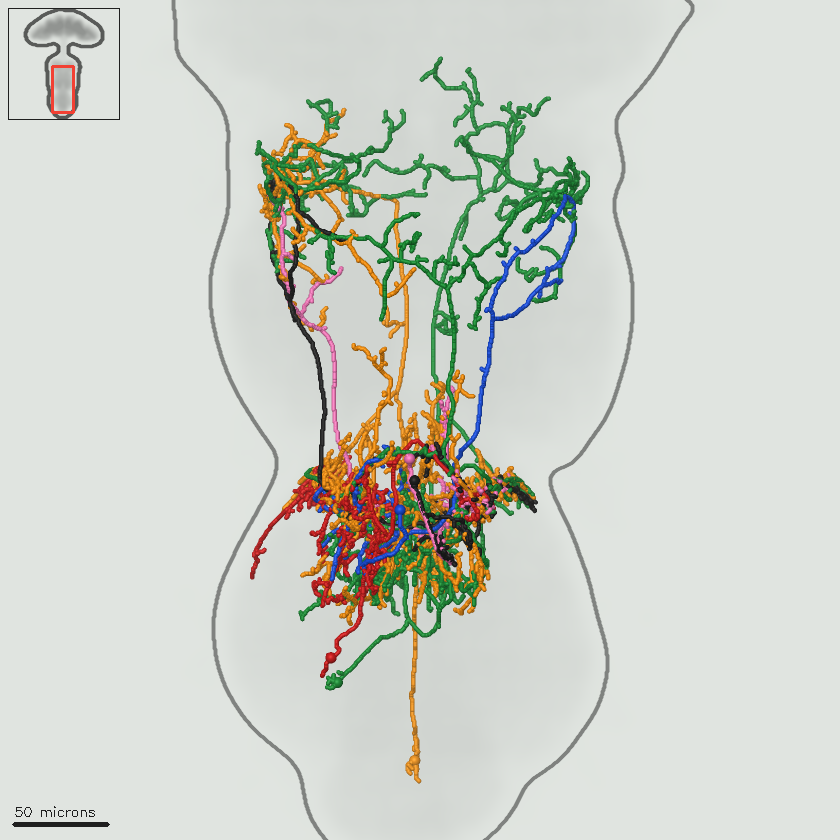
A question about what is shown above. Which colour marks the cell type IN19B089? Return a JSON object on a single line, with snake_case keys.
{"colour": "blue"}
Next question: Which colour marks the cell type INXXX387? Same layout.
{"colour": "red"}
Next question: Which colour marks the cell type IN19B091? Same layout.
{"colour": "pink"}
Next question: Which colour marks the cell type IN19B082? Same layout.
{"colour": "black"}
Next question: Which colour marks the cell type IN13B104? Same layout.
{"colour": "green"}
